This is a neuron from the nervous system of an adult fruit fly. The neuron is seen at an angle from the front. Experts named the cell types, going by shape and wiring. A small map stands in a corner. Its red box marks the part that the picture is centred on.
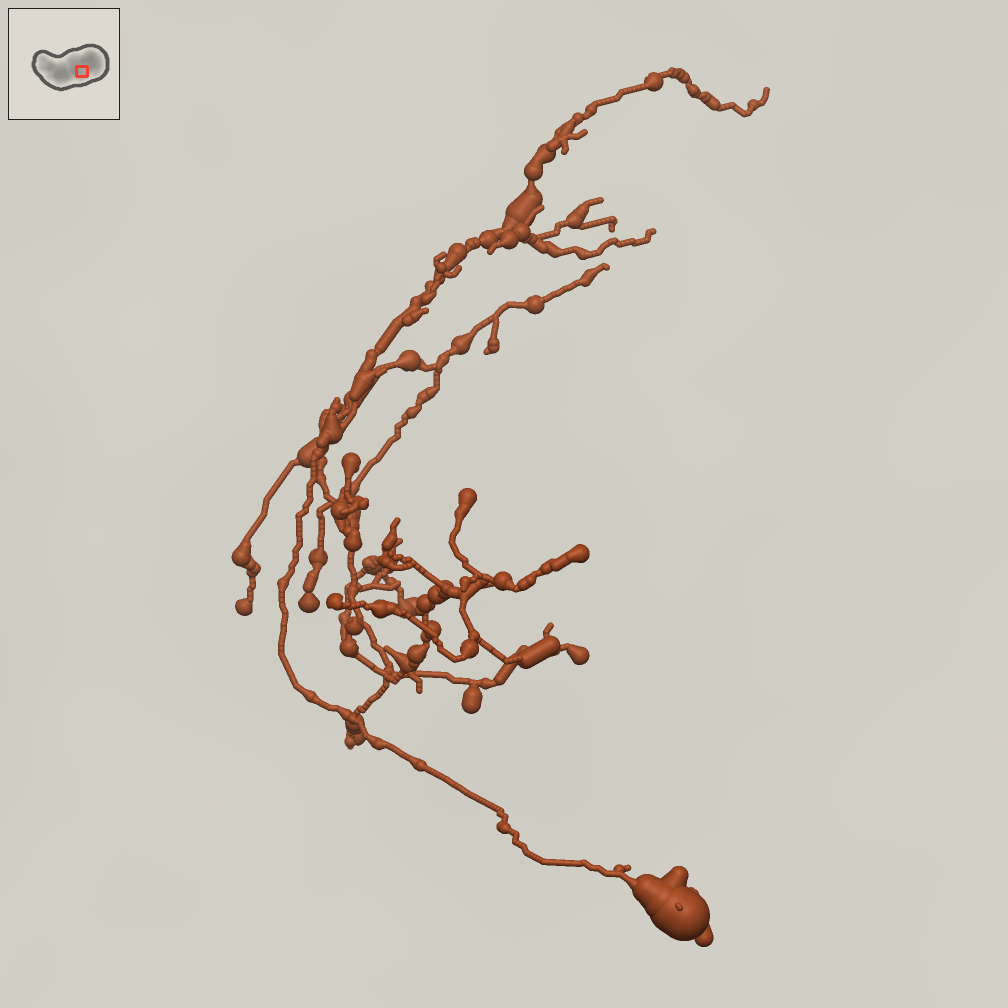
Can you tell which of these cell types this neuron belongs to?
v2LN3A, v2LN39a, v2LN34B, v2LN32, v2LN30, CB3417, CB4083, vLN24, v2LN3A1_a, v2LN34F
v2LN39a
